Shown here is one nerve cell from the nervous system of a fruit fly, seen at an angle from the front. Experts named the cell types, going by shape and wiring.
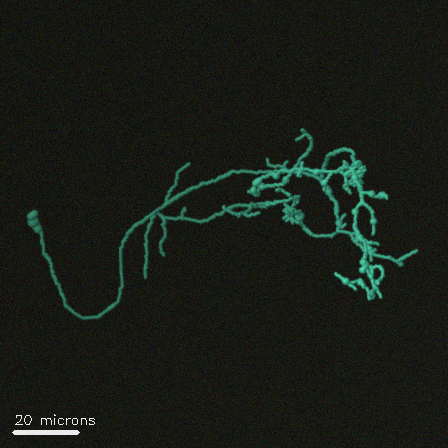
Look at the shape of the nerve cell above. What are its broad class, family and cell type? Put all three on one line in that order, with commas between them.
central-brain intrinsic neuron, hemilineage SIPa1_ventral, CB4195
